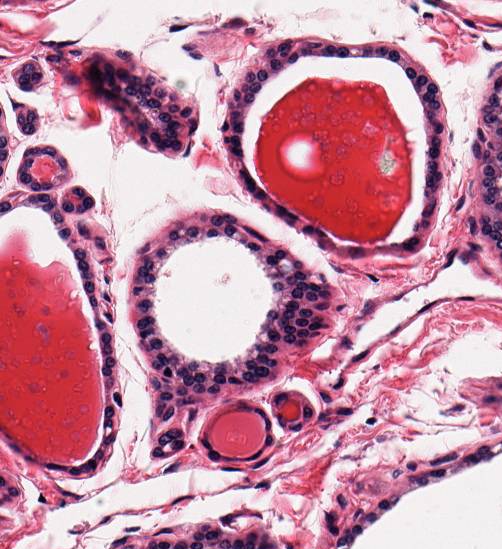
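Thyroid: round to oval epithelial-lined tubular or ductal profiles, separated by connective tissue, with small, round, dark purple, closely crowded nuclei. Large profiles at upper right and left edge hold homogeneous, intensely eosinophilic red material; two small round pink-filled ones sit just below the central empty profile.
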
